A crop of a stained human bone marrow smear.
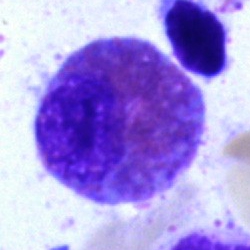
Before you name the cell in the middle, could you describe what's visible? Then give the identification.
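Look first at the outline: roughly round, with a few slightly flattened, angular stretches. The cytoplasm is plentiful, filling about the right half of the cell, and it is purple with a pinkish tinge. Fine reddish-purple granules lie scattered through it. This is an eosinophil.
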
